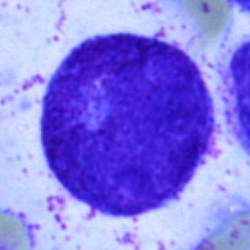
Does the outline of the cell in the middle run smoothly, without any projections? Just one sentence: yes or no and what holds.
Yes, the outline of the cell is smooth.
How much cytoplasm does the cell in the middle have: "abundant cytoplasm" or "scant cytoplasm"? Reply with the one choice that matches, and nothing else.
Scant cytoplasm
